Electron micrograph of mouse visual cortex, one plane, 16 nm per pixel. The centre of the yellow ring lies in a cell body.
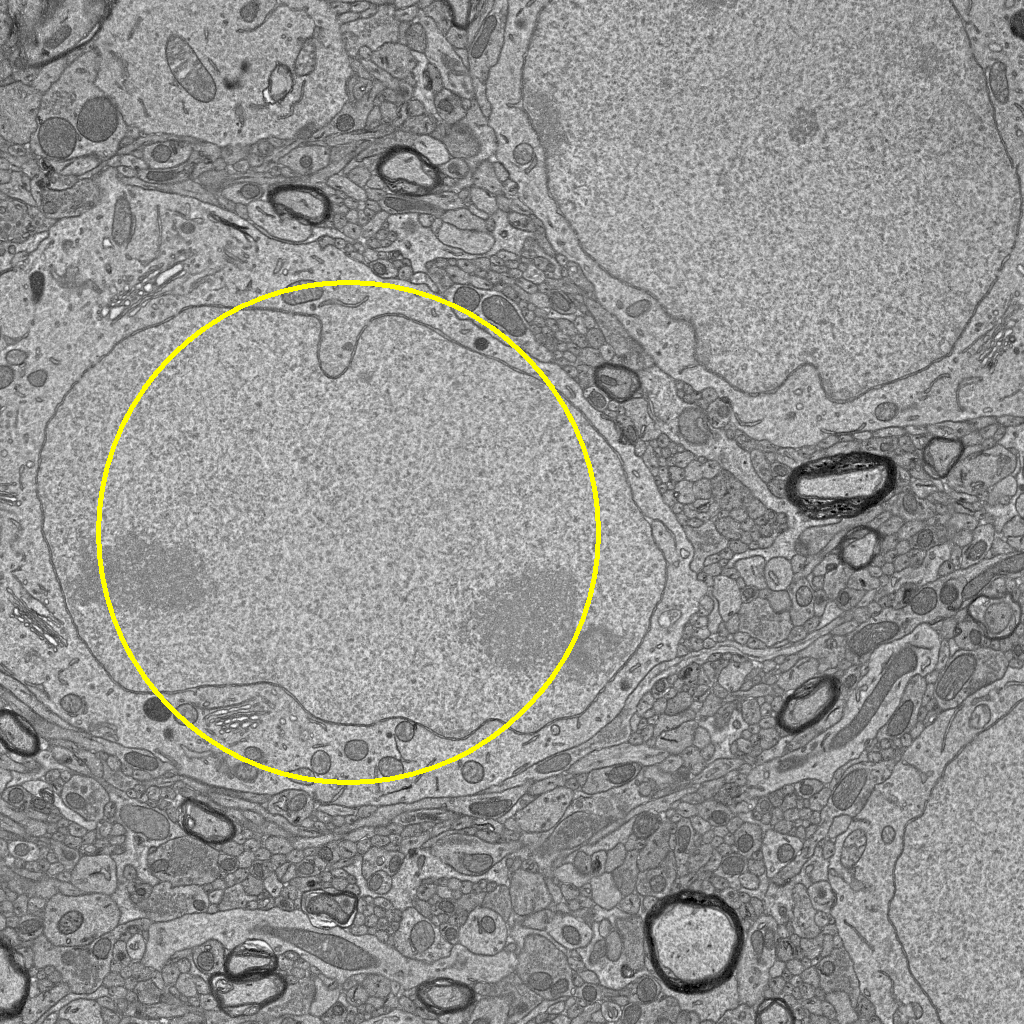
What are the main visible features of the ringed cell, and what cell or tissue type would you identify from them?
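The nucleus here is a large oval, wider from side to side than from top to bottom. Follow its upper edge and you will find the envelope dipping inward in one narrow, finger-like fold. Notice too what is absent: no dense band of chromatin lines the inside of the envelope, and no compact, sharply bounded dark nucleolus appears. This is an excitatory neuron.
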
